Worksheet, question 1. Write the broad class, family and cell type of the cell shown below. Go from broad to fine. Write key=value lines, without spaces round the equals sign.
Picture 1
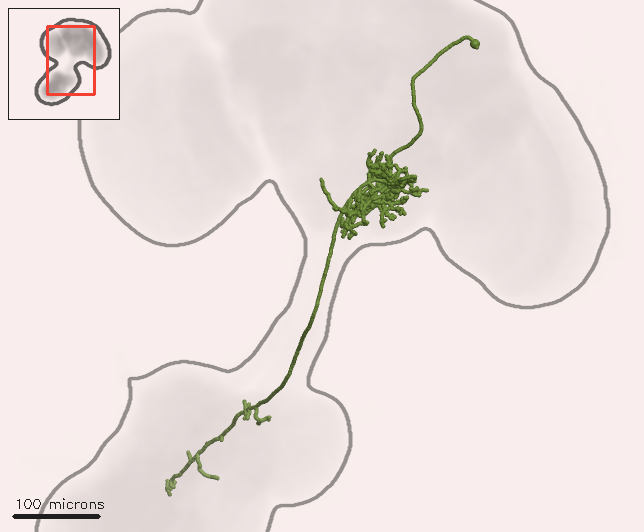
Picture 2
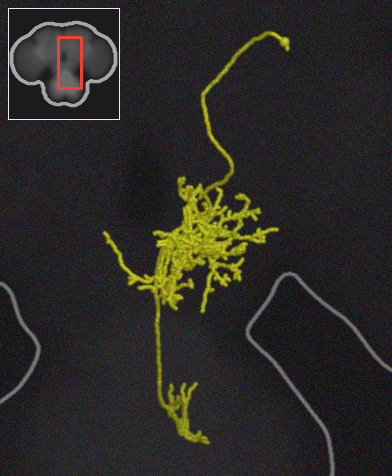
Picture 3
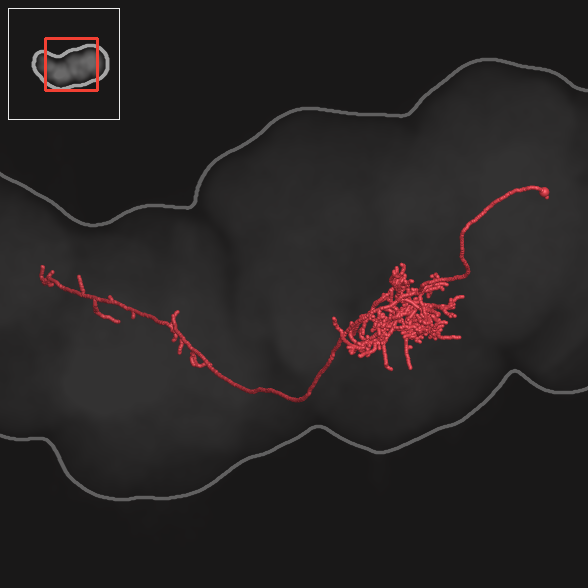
broad_class=descending neuron
family=hemilineage WEDd1
cell_type=DNae006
